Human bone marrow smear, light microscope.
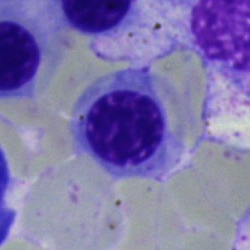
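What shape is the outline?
Round.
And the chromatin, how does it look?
Dark purple and coarsely clumped.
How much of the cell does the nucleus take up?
Most of it; what cytoplasm remains is pale blue.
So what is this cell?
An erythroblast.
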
